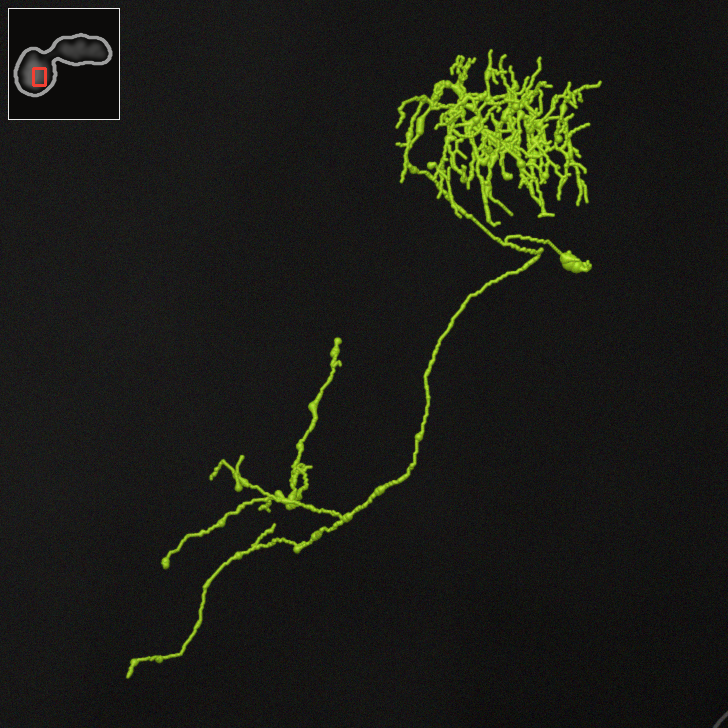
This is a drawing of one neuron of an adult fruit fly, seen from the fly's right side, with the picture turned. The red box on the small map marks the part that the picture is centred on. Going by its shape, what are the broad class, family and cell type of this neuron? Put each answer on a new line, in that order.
visual projection neuron
hemilineage VLPp&l1_lateral
LC40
